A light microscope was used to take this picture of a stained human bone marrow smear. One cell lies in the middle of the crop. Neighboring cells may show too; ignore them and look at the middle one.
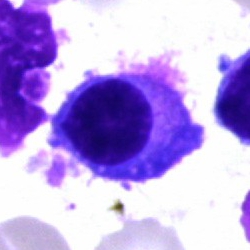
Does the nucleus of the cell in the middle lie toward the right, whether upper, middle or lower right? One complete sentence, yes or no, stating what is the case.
No, what lies toward the left is the nucleus of the cell.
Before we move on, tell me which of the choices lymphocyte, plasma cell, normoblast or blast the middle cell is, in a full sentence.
The cell in the middle of the field of view is a plasma cell.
